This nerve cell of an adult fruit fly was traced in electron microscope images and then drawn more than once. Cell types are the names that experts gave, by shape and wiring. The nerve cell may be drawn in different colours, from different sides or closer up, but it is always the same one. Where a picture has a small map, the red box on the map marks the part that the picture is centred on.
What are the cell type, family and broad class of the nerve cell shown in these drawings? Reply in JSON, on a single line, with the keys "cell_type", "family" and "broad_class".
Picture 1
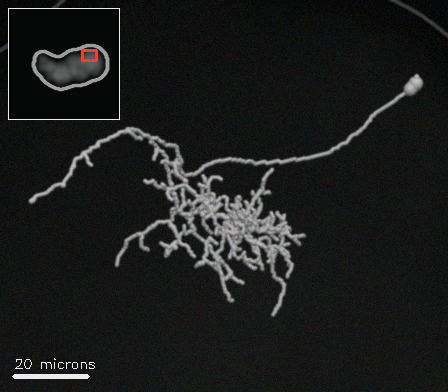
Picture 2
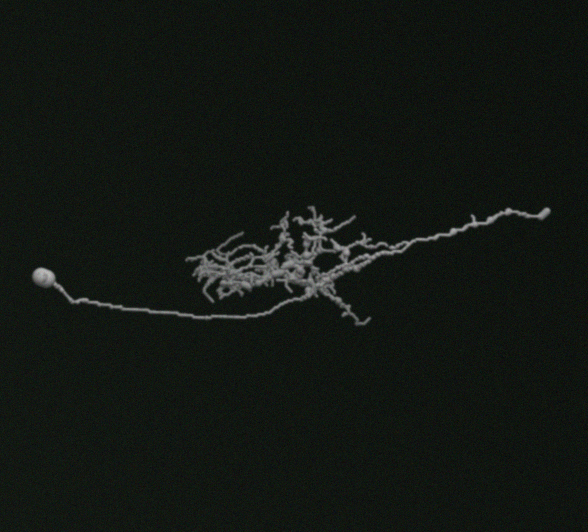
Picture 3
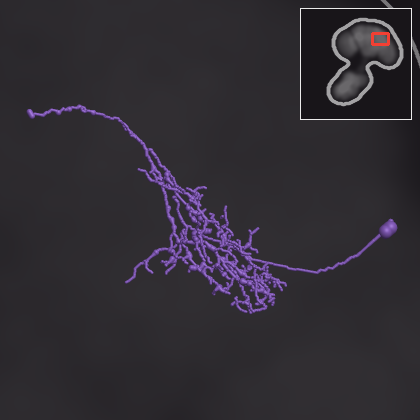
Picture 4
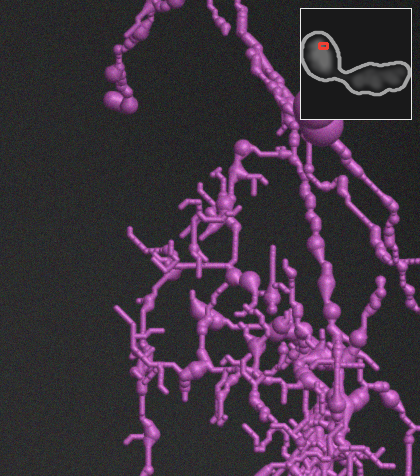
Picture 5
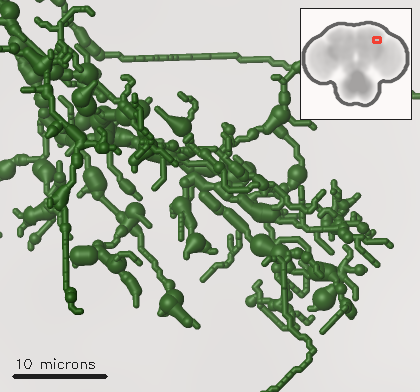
{"cell_type": "CB1976", "family": "hemilineage SLPp&v1_posterior", "broad_class": "central-brain intrinsic neuron"}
